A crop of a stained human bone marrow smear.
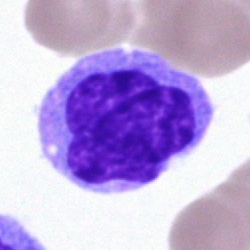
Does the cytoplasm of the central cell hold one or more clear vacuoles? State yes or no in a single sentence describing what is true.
Yes, there are one or more clear vacuoles within the cytoplasm of this cell.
